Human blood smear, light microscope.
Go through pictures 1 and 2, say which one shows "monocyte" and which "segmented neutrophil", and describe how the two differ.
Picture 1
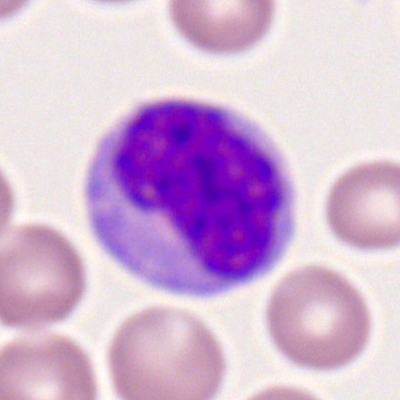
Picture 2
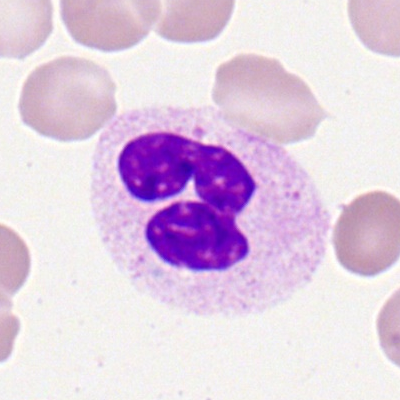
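Taking the pictures in turn, picture 1 is a monocyte and picture 2 is a segmented neutrophil. The first point to check is the nucleus: in picture 1 it has a shallow indentation along its lower-left edge, while in picture 2 it is divided into three lobes.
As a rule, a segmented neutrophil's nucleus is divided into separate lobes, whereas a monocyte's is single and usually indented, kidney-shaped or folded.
The second point is the chromatin, clumped in both: picture 1 has darker patches among paler areas, and picture 2 is dark purple and coarsely clumped with paler patches.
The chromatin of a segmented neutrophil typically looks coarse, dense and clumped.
Third, no nucleoli are visible in picture 2.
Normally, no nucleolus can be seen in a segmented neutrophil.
Fourth comes the cytoplasm: in picture 1 it is pale lilac-blue and forms a crescent on the lower-left side, whereas in picture 2 it is abundant and pale pink, with fine lilac-pink granules scattered throughout.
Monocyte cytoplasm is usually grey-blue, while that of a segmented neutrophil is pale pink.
Last, neither cell has vacuoles in its cytoplasm, and the monocyte in picture 1 has a round, smooth outline.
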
